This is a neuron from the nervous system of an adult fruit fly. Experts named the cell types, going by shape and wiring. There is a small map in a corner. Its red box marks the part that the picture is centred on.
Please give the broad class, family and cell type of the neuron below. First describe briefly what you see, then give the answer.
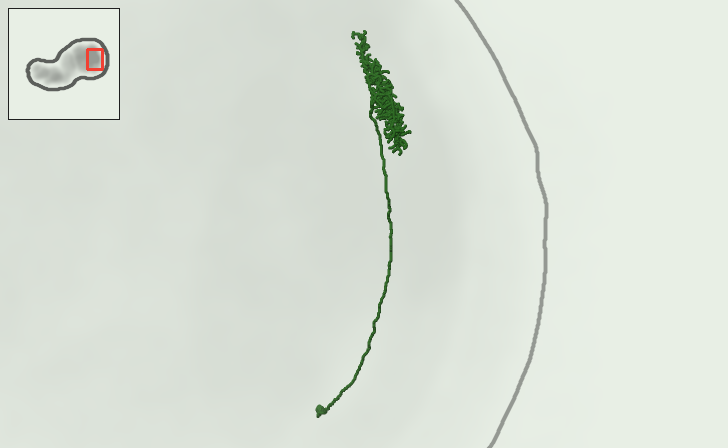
In this view it is more than twice as tall as it is wide. This is an optic-lobe intrinsic neuron. Its family is Pm. The cell type is Pm1.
